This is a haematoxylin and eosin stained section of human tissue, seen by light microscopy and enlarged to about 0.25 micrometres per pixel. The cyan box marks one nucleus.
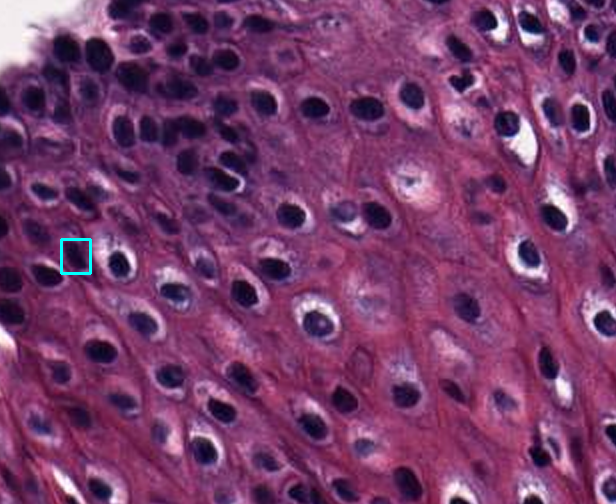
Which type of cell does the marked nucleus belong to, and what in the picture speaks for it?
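The marked nucleus belongs to a squamous epithelial cell. The nucleus is an oval, somewhat elongated on a slant, and about the same size as the nuclei around it. The nucleus is dark but its edge is less crisp than the edges of its neighbours, and it has no clear pale rim around it, unlike the nucleus just to its right.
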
